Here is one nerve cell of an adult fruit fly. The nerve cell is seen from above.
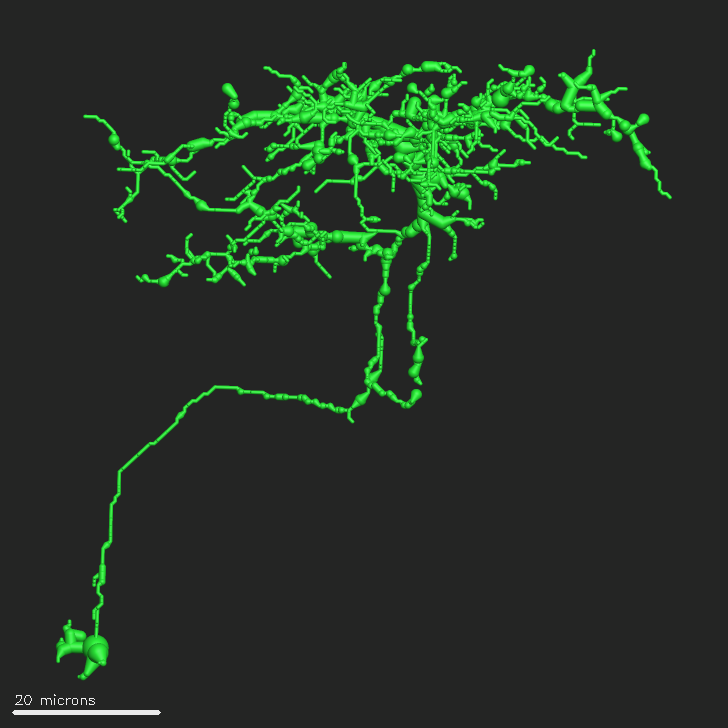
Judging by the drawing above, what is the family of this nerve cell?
hemilineage 13B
